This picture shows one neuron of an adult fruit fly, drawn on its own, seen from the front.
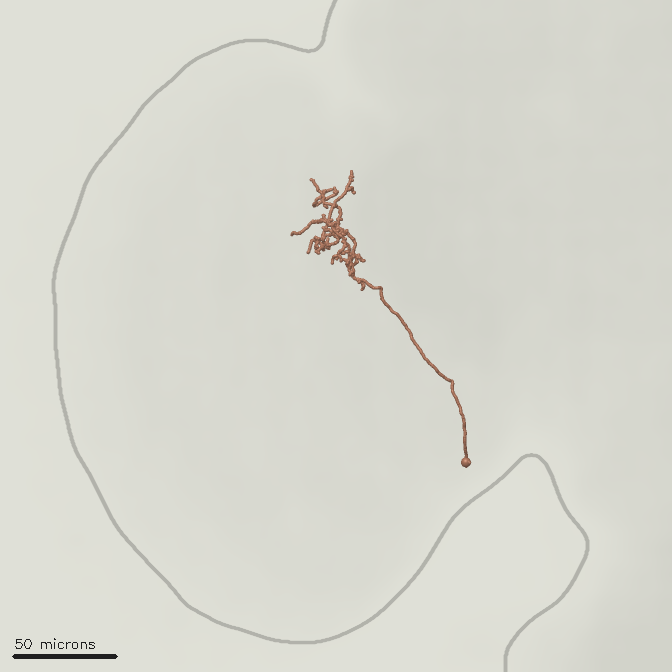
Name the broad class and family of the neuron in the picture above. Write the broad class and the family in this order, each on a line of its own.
optic-lobe intrinsic neuron
Li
